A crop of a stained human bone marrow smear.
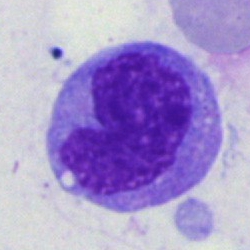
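Monocyte in a stained human bone marrow smear (central cell). Round, smooth outline; nucleus indented, notch on the left. One small clear vacuole at the lower left edge of the nucleus. No coarse dark granules in the cytoplasm.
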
